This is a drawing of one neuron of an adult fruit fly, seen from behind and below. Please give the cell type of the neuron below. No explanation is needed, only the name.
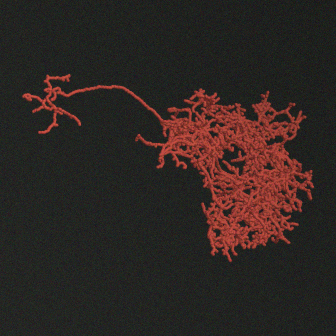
AVLP210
